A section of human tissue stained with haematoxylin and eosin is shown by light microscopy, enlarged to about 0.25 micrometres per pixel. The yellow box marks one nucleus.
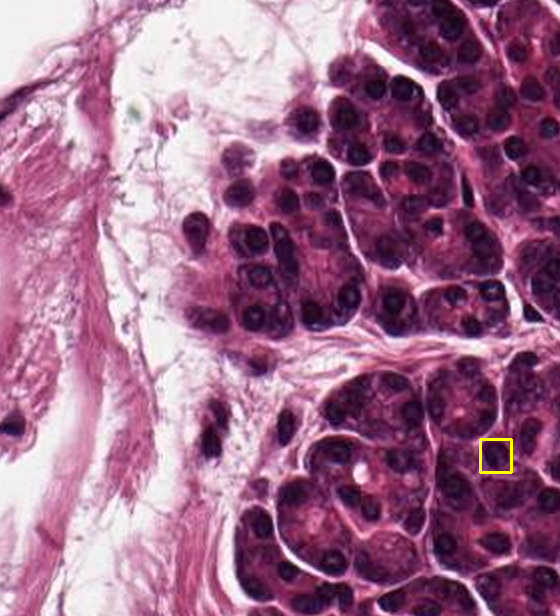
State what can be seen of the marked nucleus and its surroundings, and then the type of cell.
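The nucleus is round with a smooth outline and stains dark purple. The nucleus is about the same size as the nuclei of the neighbouring cells. The cell sits in a tightly packed rounded group of similar cells, and thin pale strands outline these groups. It is a pancreatic acinar cell.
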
